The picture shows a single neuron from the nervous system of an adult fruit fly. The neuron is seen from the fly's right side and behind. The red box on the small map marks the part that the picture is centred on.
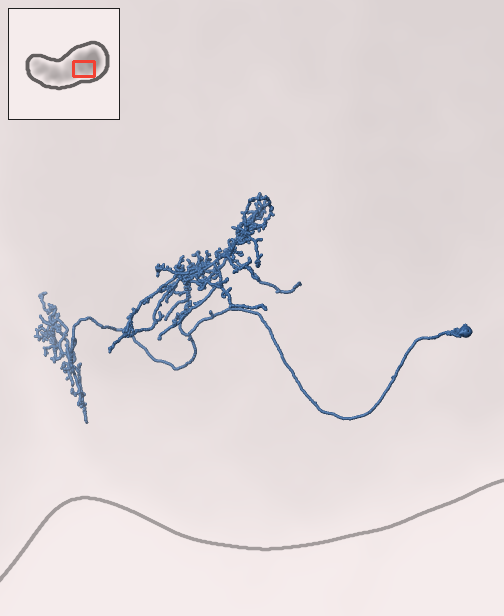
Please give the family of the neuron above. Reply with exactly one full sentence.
Family assignment for this neuron is hemilineage LB7.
